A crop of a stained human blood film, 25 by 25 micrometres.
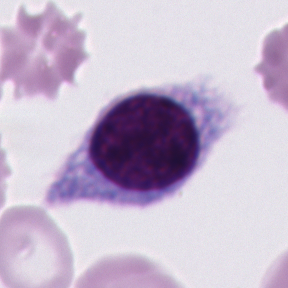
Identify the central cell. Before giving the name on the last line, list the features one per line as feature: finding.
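Shape: elongated, as I see it tapering toward the lower left and upper right
Nucleus: round, its outline smooth and unindented
Margin: frayed and ragged toward the upper right
Vacuoles: none that I can find
Name: hairy cell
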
